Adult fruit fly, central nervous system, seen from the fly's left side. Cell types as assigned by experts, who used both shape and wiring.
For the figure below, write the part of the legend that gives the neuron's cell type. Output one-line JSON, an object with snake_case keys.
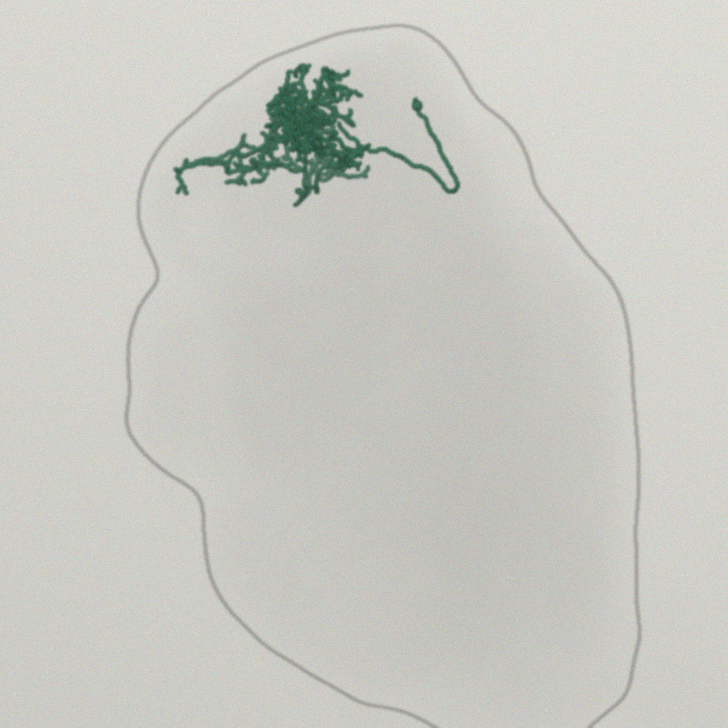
{"cell_type": "SIP066"}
